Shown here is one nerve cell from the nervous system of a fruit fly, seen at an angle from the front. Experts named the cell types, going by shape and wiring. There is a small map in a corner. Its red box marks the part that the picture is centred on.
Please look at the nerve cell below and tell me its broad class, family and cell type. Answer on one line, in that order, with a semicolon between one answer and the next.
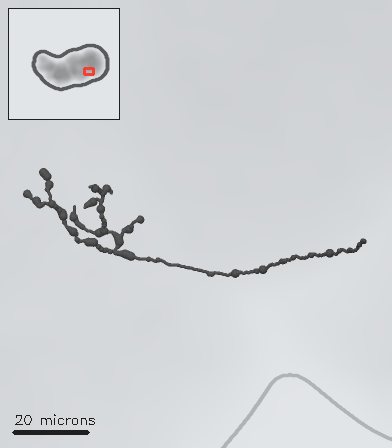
sensory neuron entering the brain; class mechanosensory; JO-EV5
